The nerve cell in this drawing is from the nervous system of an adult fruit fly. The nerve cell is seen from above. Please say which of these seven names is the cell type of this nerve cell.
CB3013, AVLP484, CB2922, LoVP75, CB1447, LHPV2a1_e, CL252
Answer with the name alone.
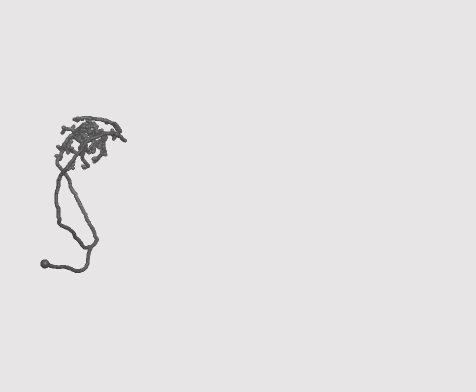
CB1447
